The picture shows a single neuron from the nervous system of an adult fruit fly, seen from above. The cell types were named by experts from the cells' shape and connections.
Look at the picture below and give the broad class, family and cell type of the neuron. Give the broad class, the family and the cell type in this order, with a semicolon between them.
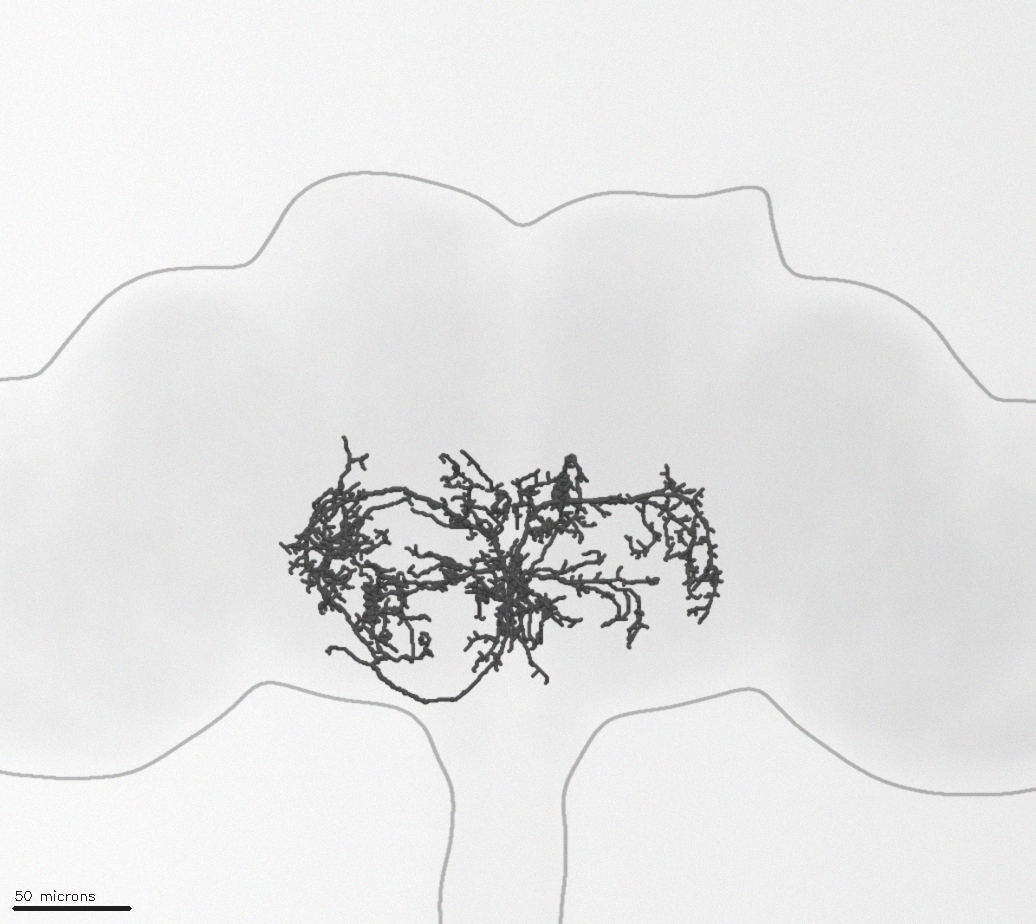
central-brain intrinsic neuron; hemilineage MX3; GNG581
